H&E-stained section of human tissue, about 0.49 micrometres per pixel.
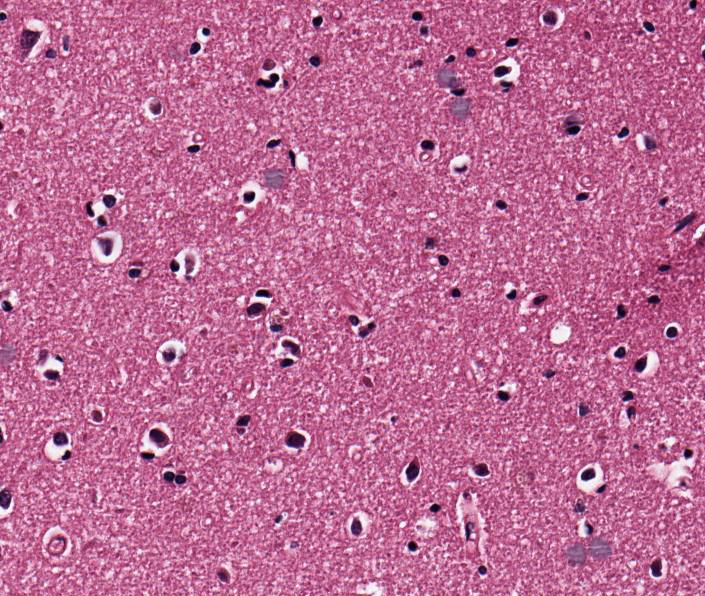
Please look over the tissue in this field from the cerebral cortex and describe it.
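The field consists of a uniform pink matrix containing singly scattered cells, without organised units. No epithelium or glandular structures are present. Several faint, pale grey-blue round bodies lie scattered, including near the upper centre and lower right. Fat cells are absent.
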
